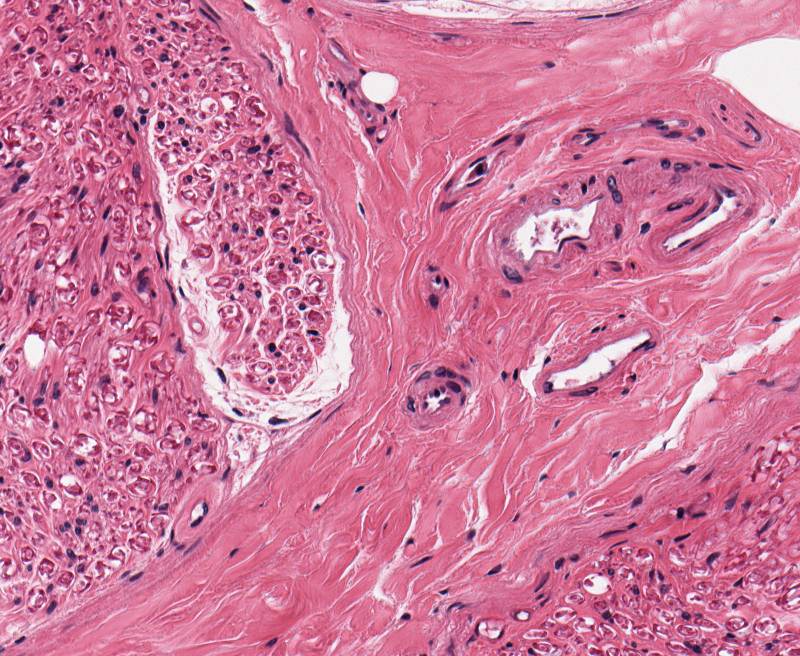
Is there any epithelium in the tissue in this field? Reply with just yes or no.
No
